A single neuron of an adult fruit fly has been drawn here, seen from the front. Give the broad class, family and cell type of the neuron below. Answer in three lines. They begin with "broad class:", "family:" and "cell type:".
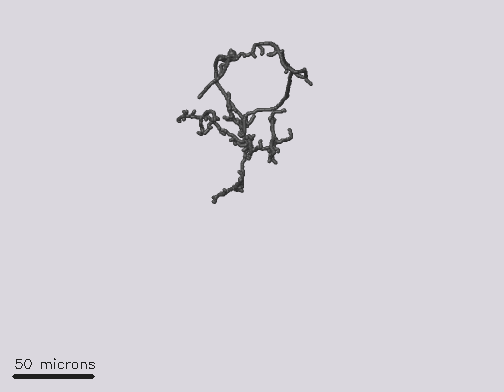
broad class: nerve-cord intrinsic neuron
family: hemilineage 19B
cell type: IN19B084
